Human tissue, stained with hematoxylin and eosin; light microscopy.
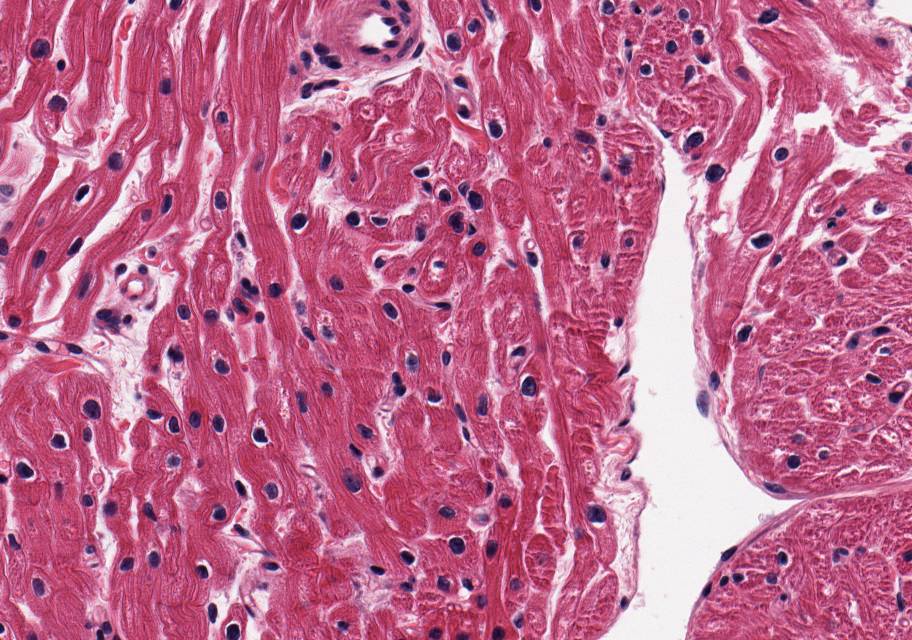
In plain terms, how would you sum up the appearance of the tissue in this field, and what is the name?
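First, left and central muscle fibres run mainly top to bottom, longitudinally sectioned. Second, fibres branch and join neighbours, not separate parallel cylinders. Third, many central nuclei have a small pale clear zone around them. Fourth, a small vessel, round lumen rimmed by nuclei, lies top edge, left of centre. Tissue: atrial appendage of the heart.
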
